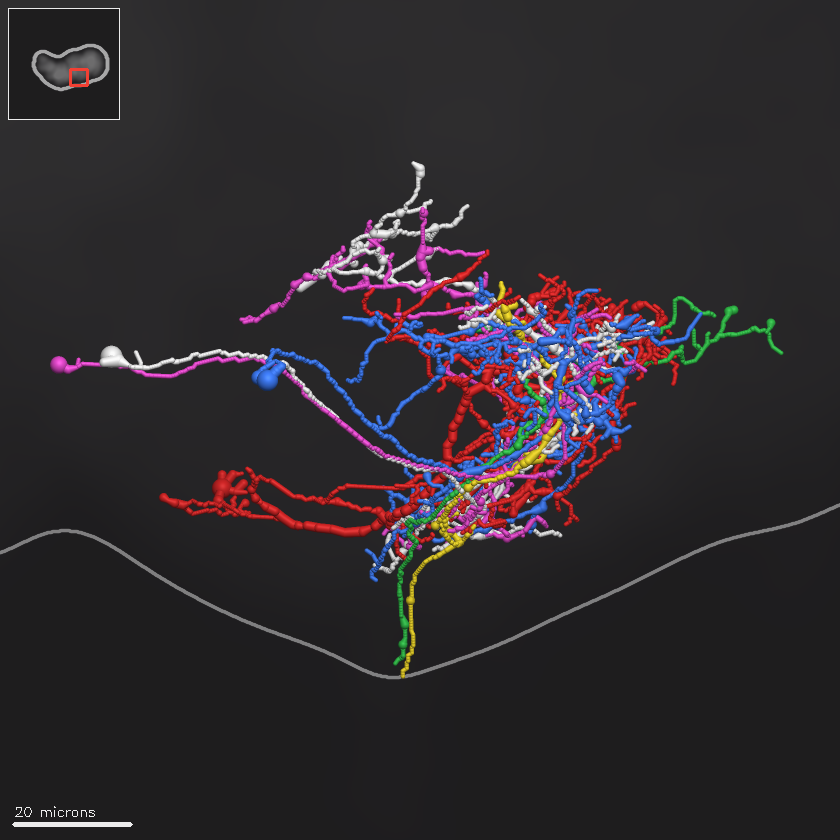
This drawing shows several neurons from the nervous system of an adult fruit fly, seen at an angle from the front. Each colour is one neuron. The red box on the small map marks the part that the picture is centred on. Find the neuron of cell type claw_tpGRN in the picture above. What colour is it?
yellow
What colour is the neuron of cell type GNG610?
magenta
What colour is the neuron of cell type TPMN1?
green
